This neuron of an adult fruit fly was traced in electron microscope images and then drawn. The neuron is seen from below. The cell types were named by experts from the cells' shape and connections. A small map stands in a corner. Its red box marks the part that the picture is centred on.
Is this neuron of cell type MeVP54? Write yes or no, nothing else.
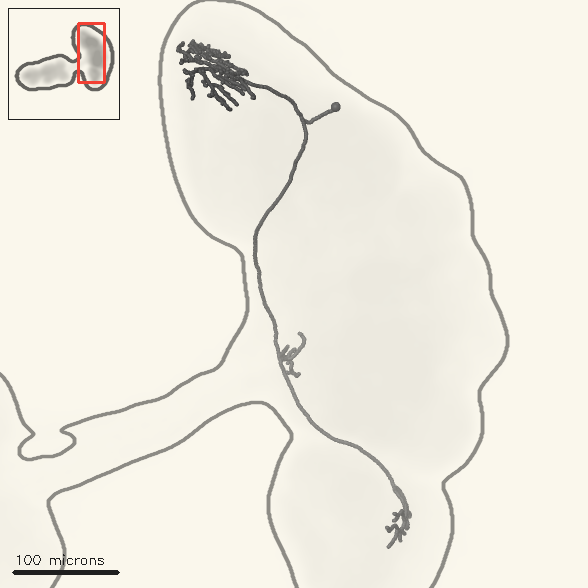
no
